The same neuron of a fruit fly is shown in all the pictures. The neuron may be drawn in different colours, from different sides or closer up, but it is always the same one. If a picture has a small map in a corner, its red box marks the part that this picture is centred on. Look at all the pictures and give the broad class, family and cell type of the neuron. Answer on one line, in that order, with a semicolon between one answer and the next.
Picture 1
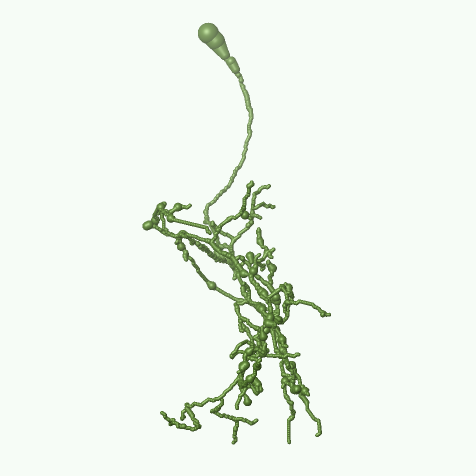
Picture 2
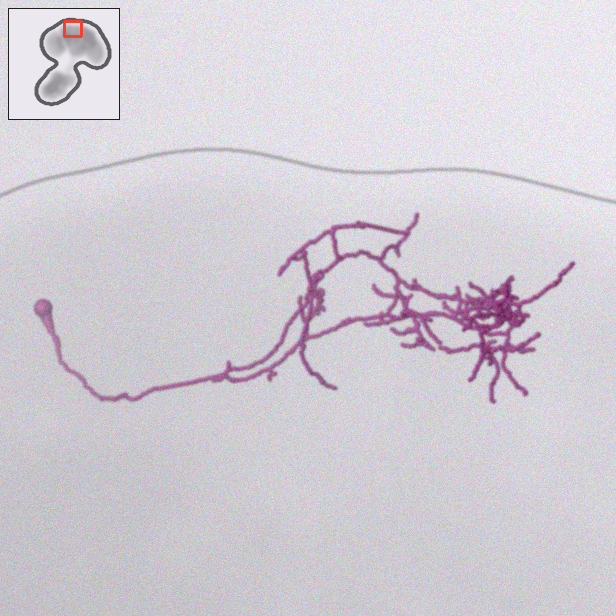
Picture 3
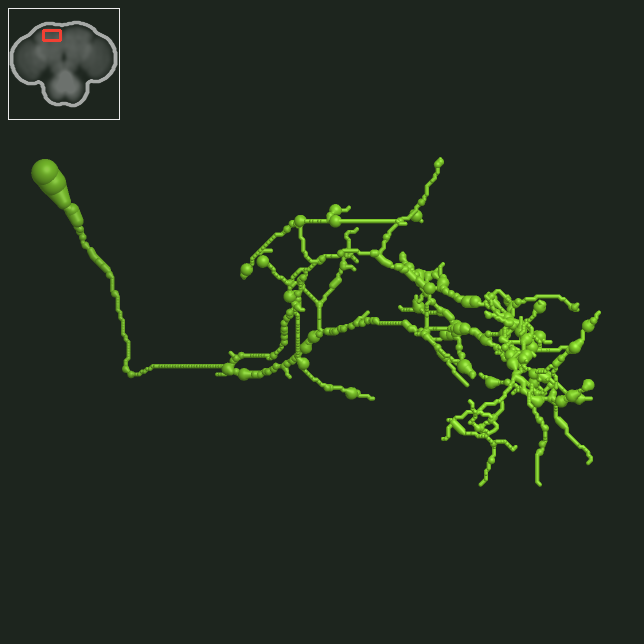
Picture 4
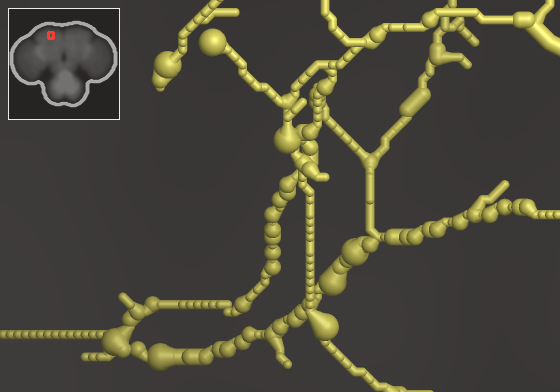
central-brain intrinsic neuron; hemilineage VLPd&p1_posterior; SMP247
